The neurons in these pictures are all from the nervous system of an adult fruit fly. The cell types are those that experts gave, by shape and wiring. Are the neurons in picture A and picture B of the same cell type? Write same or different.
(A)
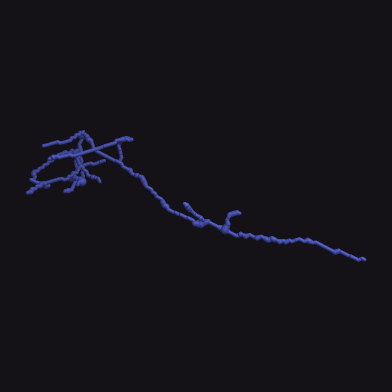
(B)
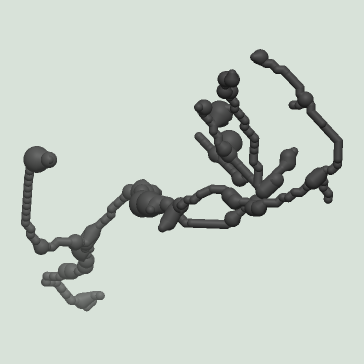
same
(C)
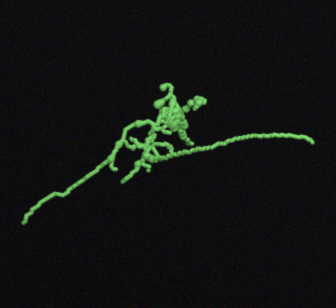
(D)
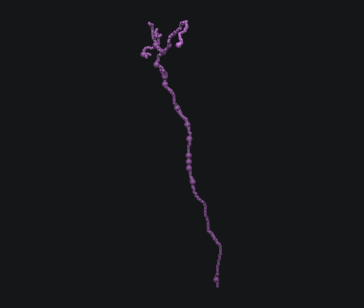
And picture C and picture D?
different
